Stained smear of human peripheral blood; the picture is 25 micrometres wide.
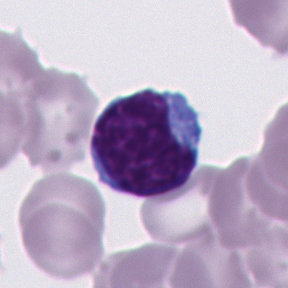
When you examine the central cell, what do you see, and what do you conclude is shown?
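First, the outline: the cell is round, about 10 micrometres across. Inside, the nucleus is about 9 micrometres across, with dark purple, coarsely clumped chromatin. I look for nucleoli and can see none. The cytoplasm is widest at the upper right of the cell. Putting that together, this central cell is a typical lymphocyte.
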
